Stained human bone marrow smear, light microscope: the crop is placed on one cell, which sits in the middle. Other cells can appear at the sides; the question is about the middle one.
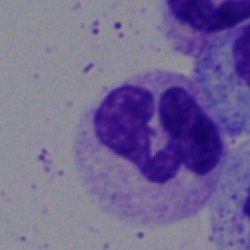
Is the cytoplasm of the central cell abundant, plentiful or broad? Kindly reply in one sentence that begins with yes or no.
Yes, its nucleus is set within plentiful cytoplasm.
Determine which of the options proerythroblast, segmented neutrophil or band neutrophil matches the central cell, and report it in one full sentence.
The cell marked by its central position in the crop is a segmented neutrophil.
